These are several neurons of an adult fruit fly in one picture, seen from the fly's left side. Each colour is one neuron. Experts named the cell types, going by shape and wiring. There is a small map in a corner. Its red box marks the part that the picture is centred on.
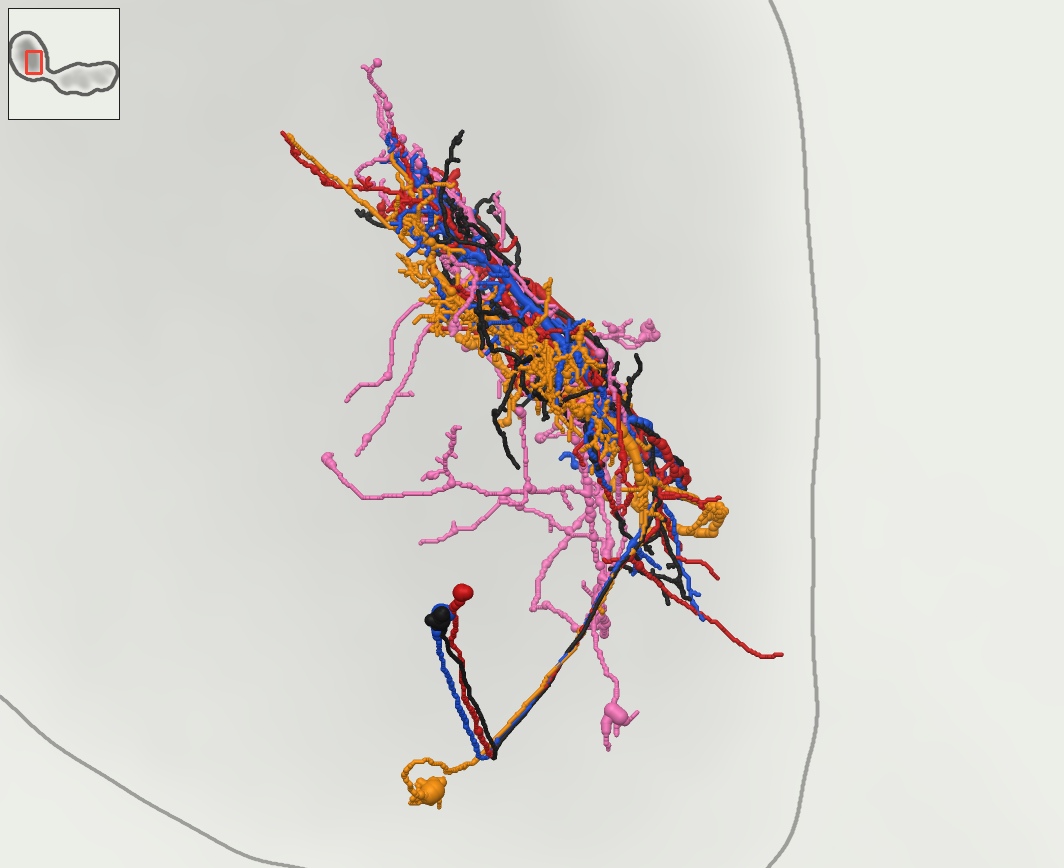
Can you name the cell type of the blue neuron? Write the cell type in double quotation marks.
"PS353"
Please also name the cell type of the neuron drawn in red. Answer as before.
"PS354"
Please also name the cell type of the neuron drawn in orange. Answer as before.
"CB0164"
